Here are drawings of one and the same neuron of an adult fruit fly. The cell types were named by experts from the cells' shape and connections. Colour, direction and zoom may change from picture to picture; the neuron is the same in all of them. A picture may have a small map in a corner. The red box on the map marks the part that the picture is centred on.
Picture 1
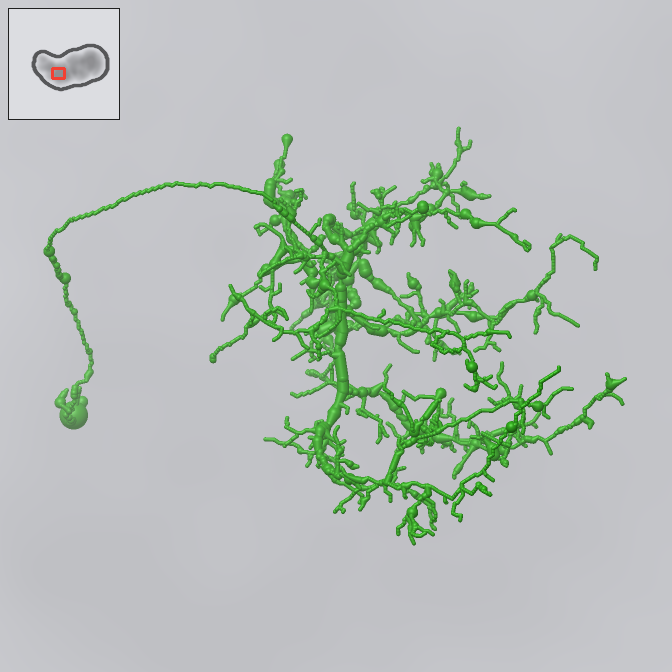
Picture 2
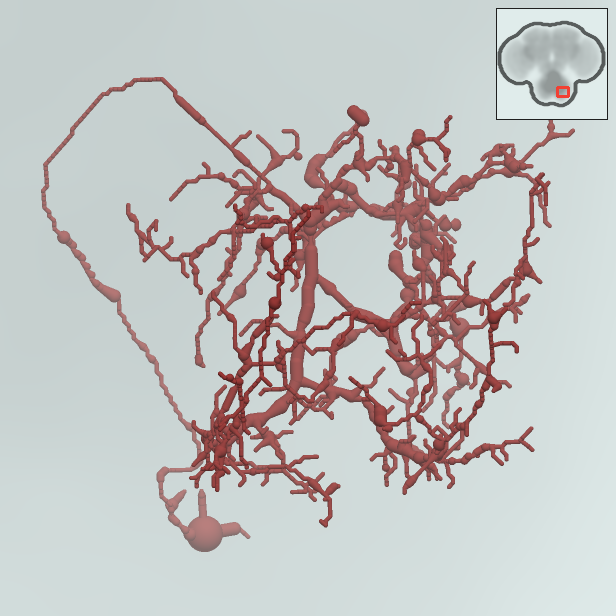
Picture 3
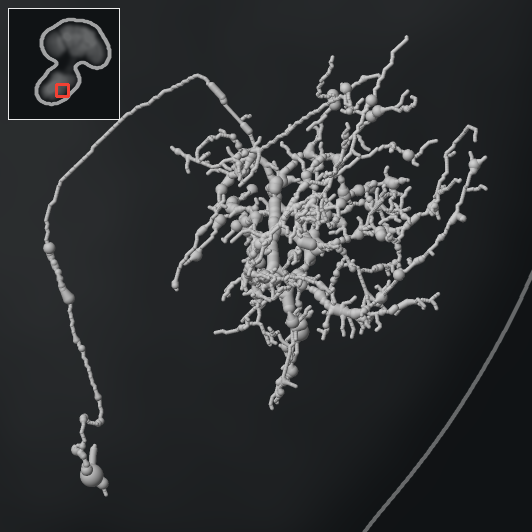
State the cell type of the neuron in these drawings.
IN21A038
